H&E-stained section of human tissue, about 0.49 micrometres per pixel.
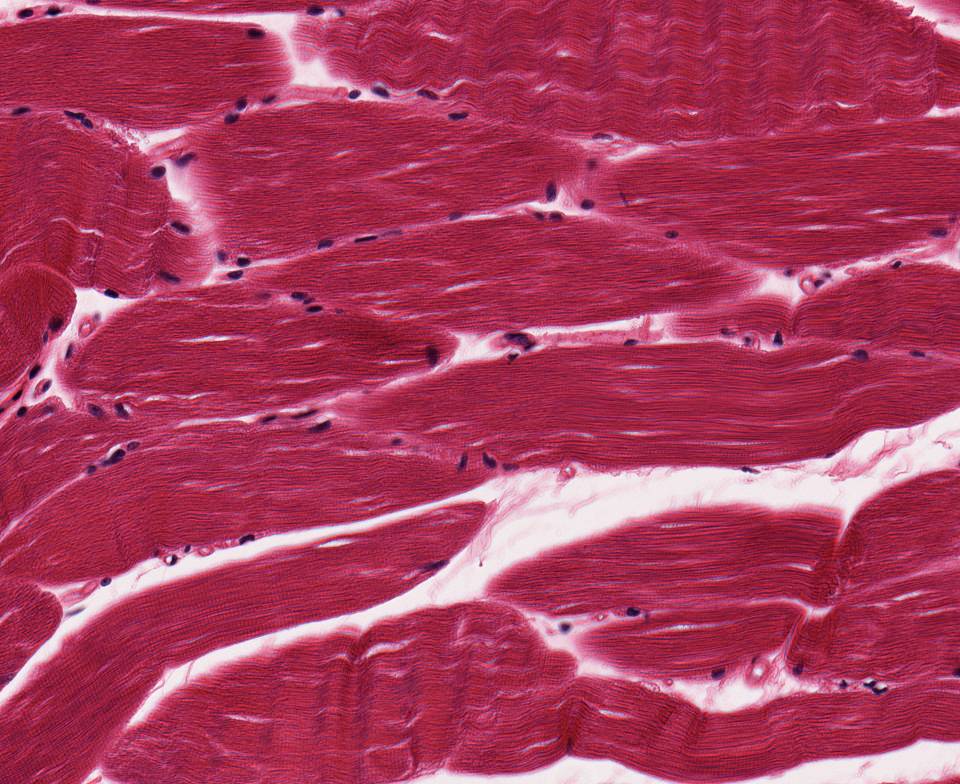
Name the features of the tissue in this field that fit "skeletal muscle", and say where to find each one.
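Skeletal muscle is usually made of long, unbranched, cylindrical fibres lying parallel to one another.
Here, long, parallel fibres run roughly horizontally across the whole field, so that much goes with skeletal muscle.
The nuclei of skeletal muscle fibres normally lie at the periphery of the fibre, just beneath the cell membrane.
And that fits as well: these nuclei sit at the edges of the fibres rather than in their centres. Beyond that, I simply note what is there: the nuclei are small, dark purple and flattened or oval, and the fibre cytoplasm stains deep red-pink throughout.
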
